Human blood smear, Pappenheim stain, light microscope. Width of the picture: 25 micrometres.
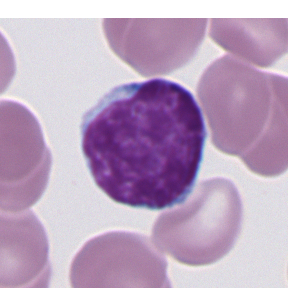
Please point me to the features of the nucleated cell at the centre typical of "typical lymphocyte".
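The nucleated cell at the centre is a typical lymphocyte. Its nucleus fills about 90% of the cell's area.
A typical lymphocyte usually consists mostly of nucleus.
In this respect the cell agrees with the name. The cytoplasm is pale blue and forms only a thin rim, widest at the upper left; on the right side the nucleus reaches almost to the cell edge, with hardly any cytoplasm visible.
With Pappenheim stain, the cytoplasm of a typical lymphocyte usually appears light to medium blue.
The pale blue seen here fits that. The nucleus is round in outline, with no lobes and no indentation, and measures about 11 micrometres across.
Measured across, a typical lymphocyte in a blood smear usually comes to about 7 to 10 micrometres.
Here the nucleus alone exceeds that usual size for a whole cell, so in size this cell does not fit.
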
